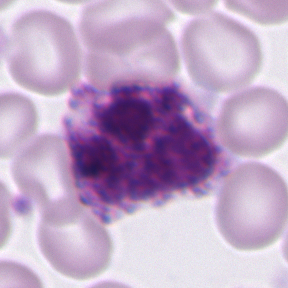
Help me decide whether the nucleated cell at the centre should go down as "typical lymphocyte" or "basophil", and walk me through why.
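This is a basophil, not a typical lymphocyte. Coarse dark blue-violet granules are scattered densely over the whole cell.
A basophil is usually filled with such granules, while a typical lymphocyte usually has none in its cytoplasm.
The granules also lie over the nucleus and blur its borders.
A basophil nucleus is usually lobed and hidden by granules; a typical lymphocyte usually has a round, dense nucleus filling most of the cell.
The outline is also irregular and ragged, granules stud the margin, and the cytoplasm between them is pale pinkish-lilac.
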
